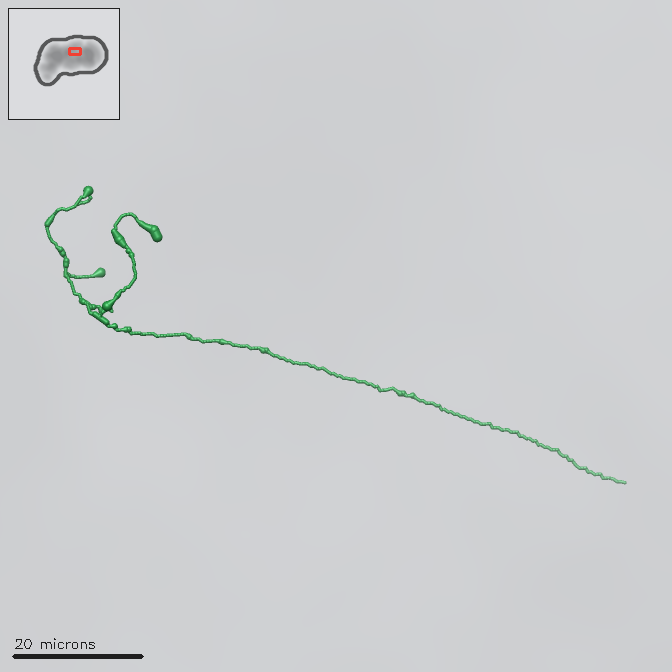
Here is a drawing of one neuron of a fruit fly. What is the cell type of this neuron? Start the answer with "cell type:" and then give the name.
cell type: ORN_VL2p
